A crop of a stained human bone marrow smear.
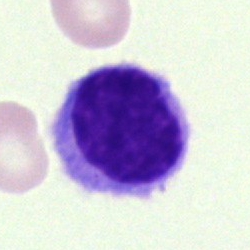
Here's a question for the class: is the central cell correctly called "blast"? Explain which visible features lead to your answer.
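The chromatin is dense and darkly stained purple.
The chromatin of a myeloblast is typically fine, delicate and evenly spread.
This feature therefore goes against blast. The cytoplasm is pale blue.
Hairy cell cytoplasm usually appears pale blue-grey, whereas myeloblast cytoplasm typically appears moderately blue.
The colour goes with hairy cell. The cytoplasm is scant compared with the nucleus and widest on the lower left side.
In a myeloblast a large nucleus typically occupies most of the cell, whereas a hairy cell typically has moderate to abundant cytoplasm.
This feature goes with blast. The outline is roughly round, and the lower edge of the cytoplasm is ragged with small bumps. Weighing these, the cell is a hairy cell, not a blast.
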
